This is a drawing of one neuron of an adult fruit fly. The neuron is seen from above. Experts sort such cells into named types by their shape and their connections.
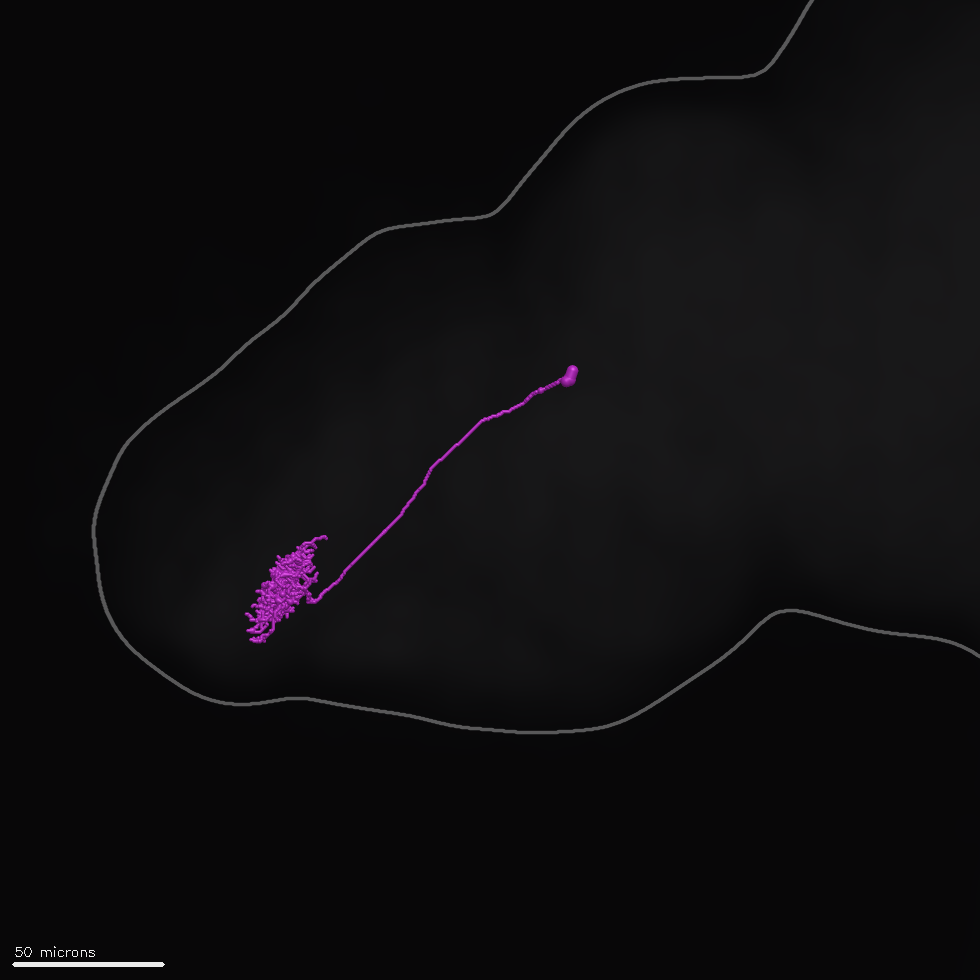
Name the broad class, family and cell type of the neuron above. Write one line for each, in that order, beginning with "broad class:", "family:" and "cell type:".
broad class: optic-lobe intrinsic neuron
family: Pm
cell type: Pm5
